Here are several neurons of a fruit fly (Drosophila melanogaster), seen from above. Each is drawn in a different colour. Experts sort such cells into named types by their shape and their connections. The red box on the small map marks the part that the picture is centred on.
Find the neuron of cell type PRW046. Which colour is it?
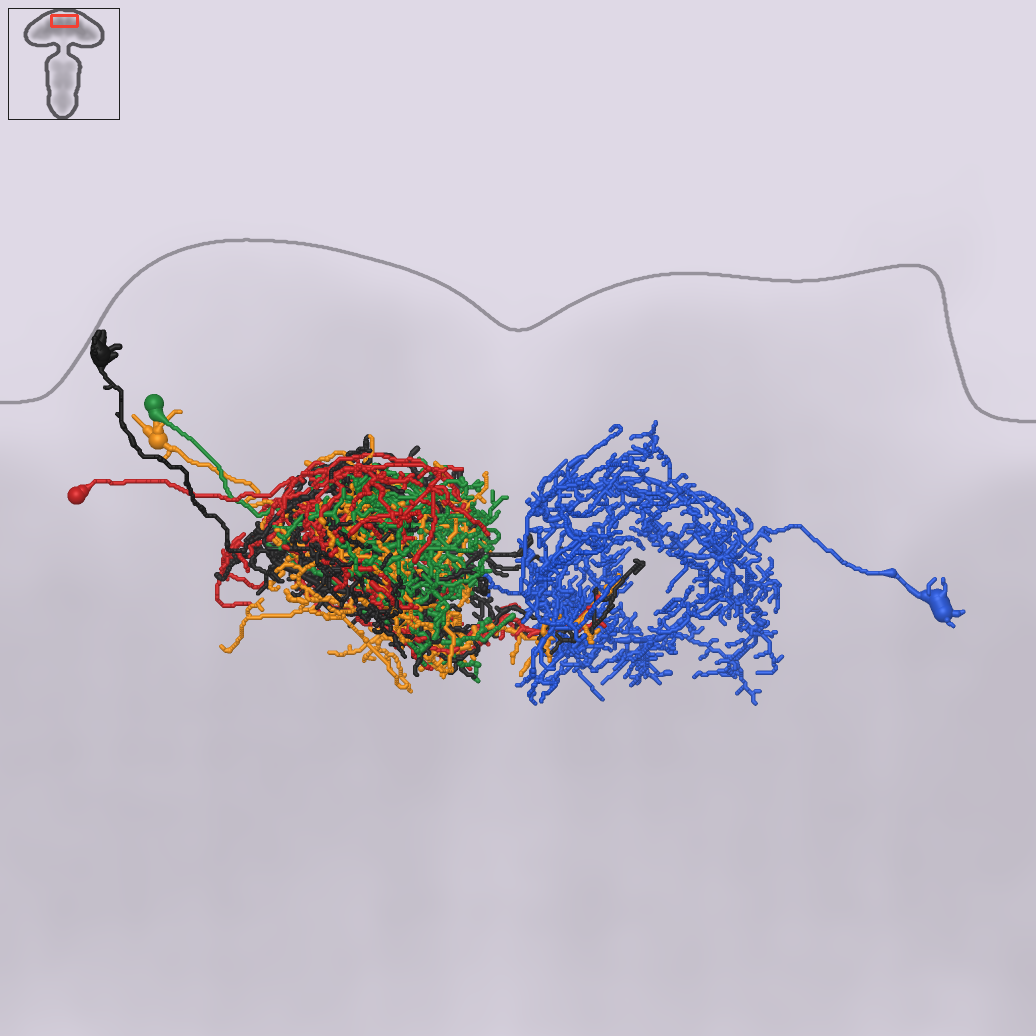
orange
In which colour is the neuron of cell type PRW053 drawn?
green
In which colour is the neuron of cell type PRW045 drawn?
red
